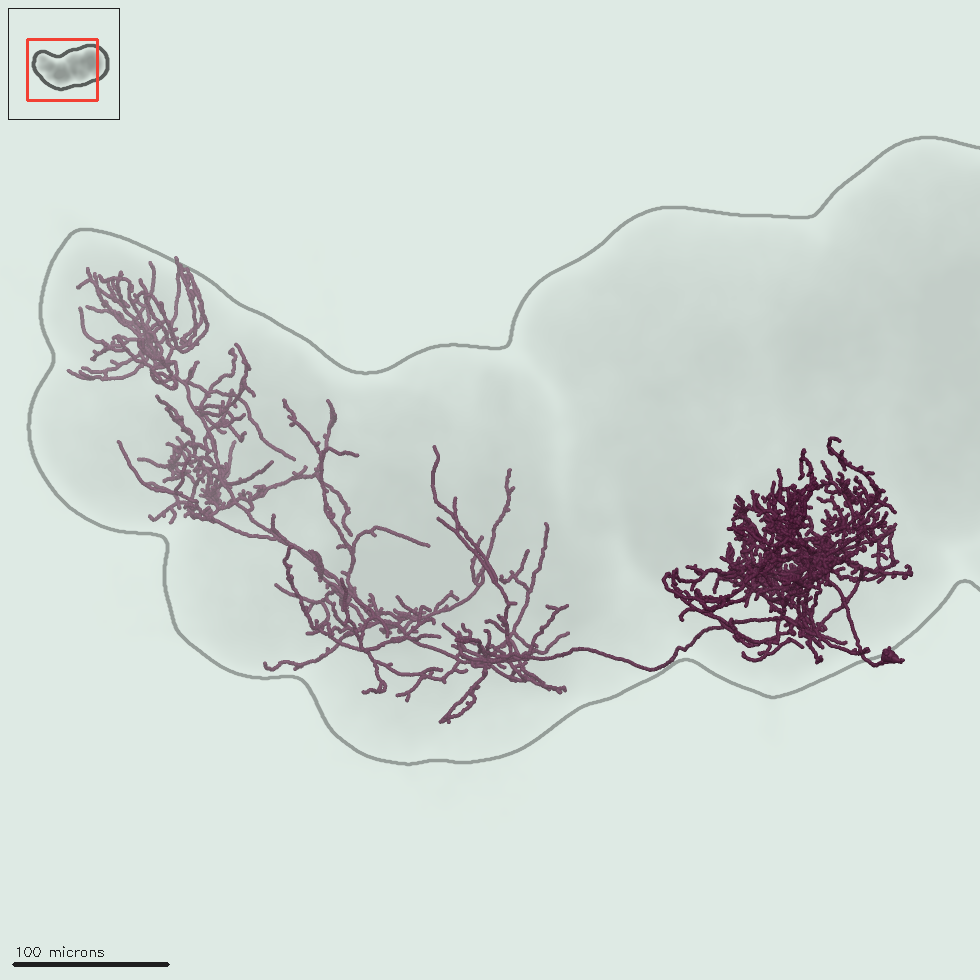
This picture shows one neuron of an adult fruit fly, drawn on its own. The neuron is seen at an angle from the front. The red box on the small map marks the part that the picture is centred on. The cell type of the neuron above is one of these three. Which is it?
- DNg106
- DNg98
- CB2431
DNg98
